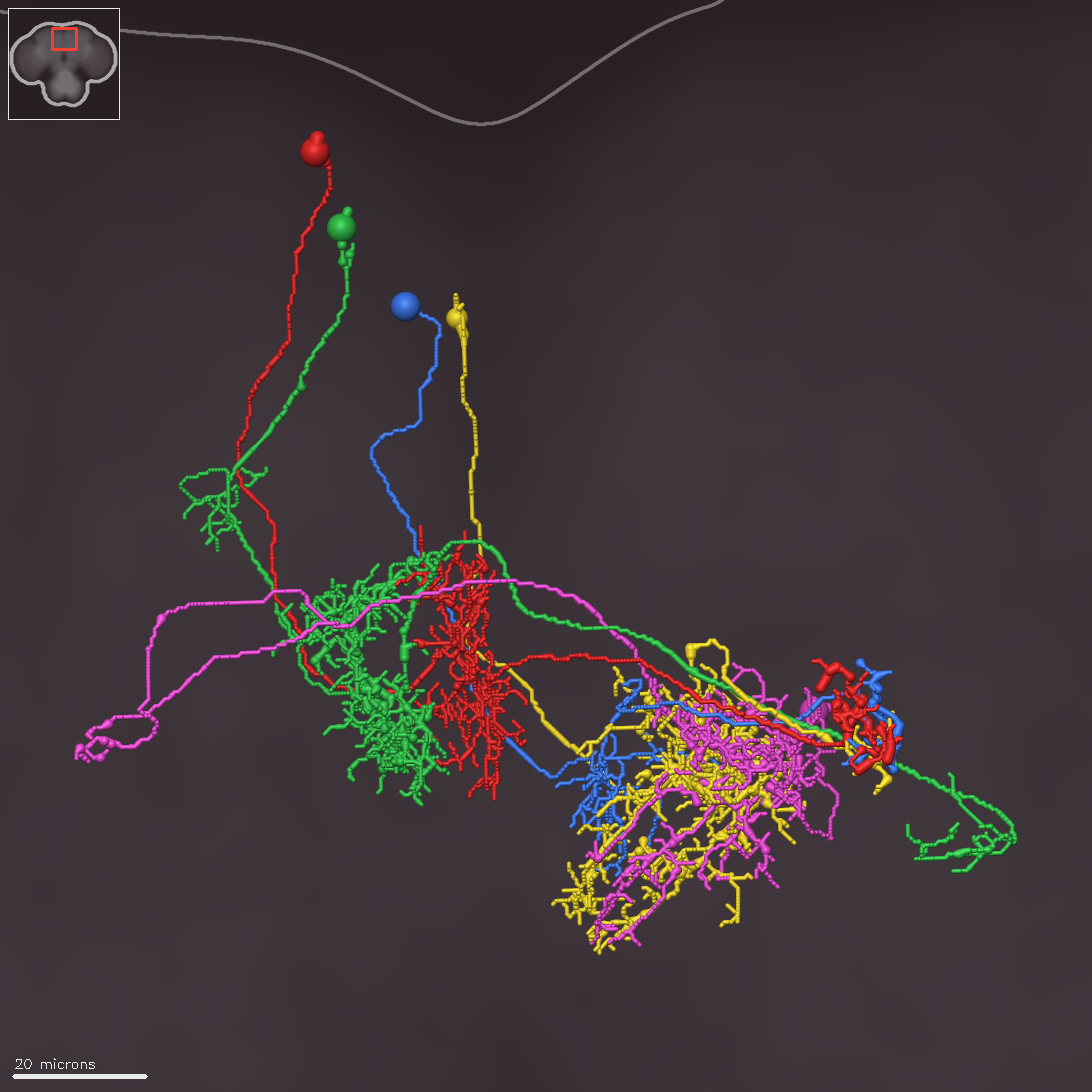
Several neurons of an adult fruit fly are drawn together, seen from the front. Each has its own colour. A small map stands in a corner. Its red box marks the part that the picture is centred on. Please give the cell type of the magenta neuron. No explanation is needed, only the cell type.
FC2B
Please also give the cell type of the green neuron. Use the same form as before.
PFR_a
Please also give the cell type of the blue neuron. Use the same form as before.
FR2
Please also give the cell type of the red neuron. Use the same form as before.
FR1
